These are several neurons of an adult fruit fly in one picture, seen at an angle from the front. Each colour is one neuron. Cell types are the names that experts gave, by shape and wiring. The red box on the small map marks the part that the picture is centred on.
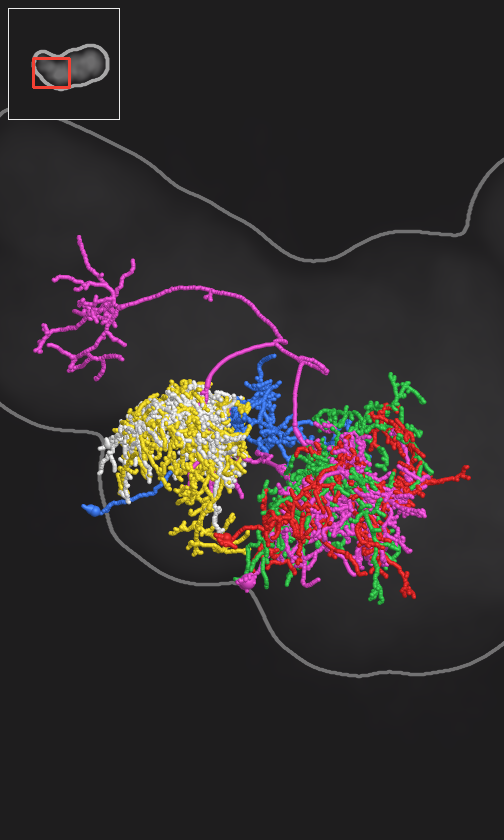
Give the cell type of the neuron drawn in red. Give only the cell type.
IN03B019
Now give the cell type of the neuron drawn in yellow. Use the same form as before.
IN03B035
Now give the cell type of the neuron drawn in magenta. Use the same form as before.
IN12A003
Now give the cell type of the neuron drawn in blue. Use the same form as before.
IN21A032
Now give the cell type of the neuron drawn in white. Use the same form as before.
IN03B042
